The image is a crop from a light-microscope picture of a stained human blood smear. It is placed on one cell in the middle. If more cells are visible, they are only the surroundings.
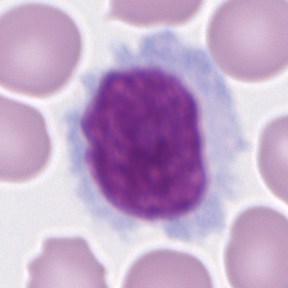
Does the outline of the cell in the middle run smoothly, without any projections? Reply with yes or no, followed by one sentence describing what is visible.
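No. The cell border is ragged with many fine hair-like projections all round.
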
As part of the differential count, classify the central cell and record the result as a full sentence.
Standing at the centre of this crop is a hairy cell.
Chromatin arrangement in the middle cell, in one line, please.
The key point is fine chromatin with no coarse clumps.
